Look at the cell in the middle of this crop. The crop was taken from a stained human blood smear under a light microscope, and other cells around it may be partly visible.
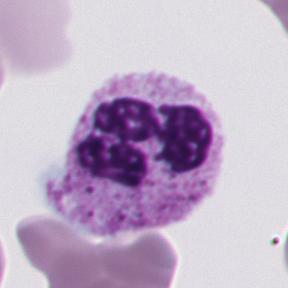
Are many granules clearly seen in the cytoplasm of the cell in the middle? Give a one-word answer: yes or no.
Yes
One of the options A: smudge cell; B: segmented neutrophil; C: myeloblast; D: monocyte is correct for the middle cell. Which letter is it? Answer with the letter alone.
B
